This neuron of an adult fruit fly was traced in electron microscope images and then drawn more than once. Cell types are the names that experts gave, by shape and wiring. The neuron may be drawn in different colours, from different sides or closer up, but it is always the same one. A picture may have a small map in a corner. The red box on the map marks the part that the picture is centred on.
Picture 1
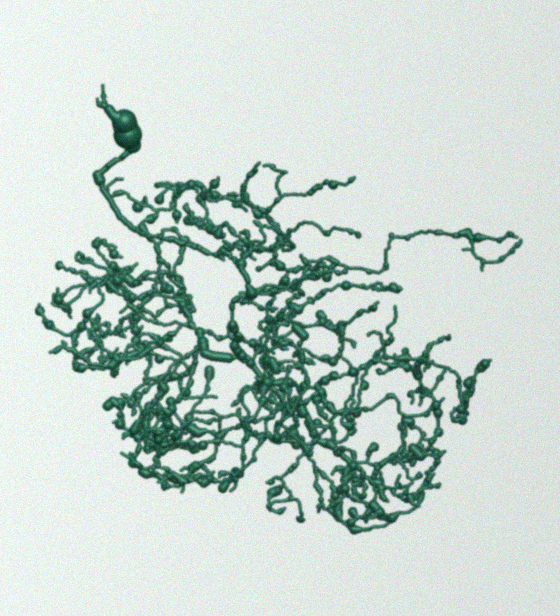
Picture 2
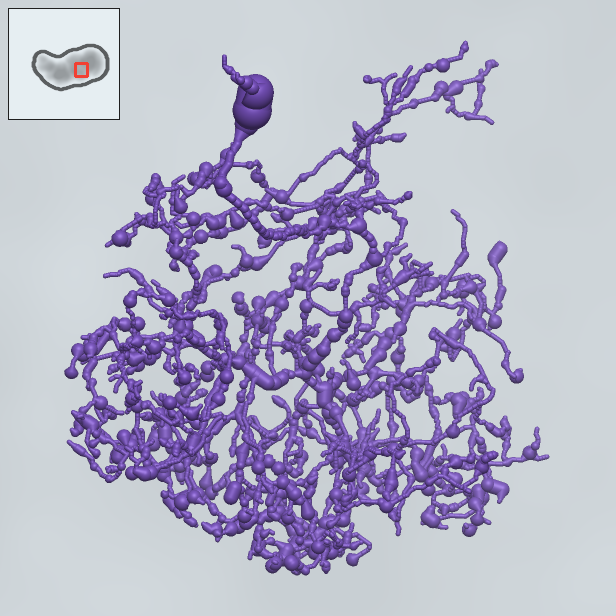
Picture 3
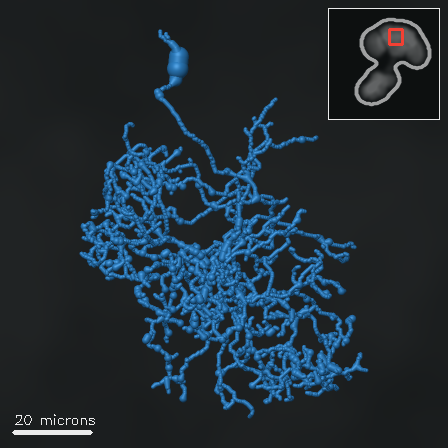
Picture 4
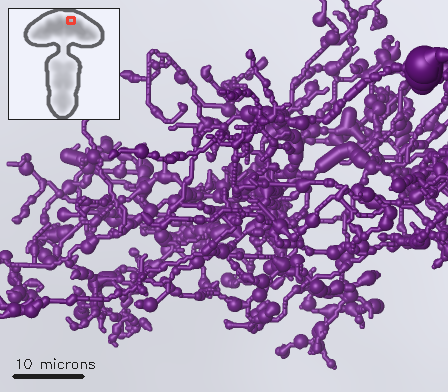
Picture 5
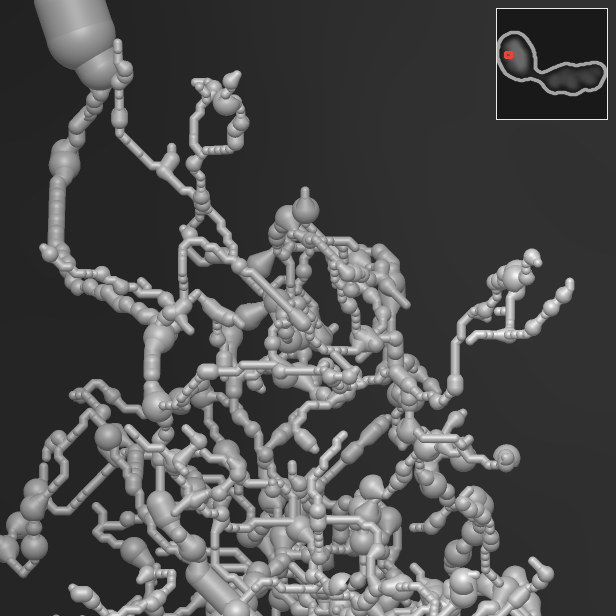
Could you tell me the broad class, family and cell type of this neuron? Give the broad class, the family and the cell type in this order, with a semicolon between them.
central-brain intrinsic neuron; hemilineage ALl1_dorsal; lLN2R_a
